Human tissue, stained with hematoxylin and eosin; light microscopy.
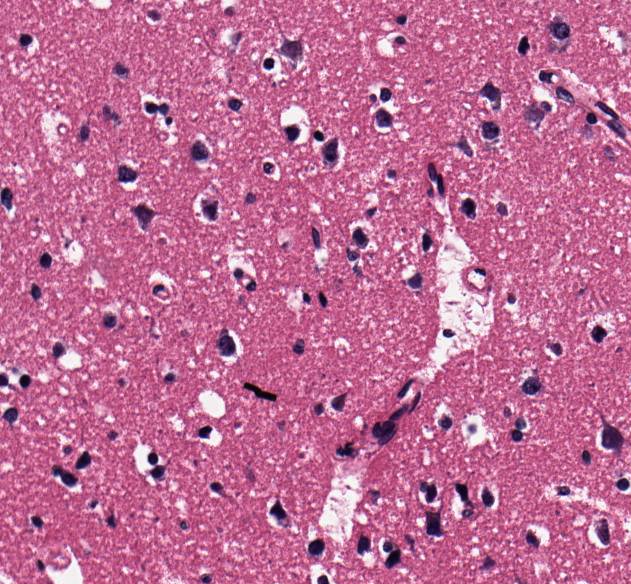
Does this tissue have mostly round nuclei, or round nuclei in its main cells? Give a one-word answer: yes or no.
Yes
